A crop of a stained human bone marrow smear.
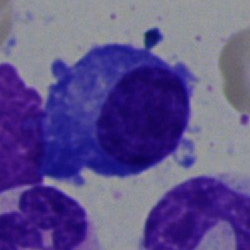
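Plasma cell, central in a stained bone marrow smear. Plentiful cytoplasm forms a broad zone left of the nucleus, with paler, mottled patches in the blue there. Irregular outline with small blue blebs budding from the surface; the one at the top is nearly detached. No distinct granules are visible.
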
